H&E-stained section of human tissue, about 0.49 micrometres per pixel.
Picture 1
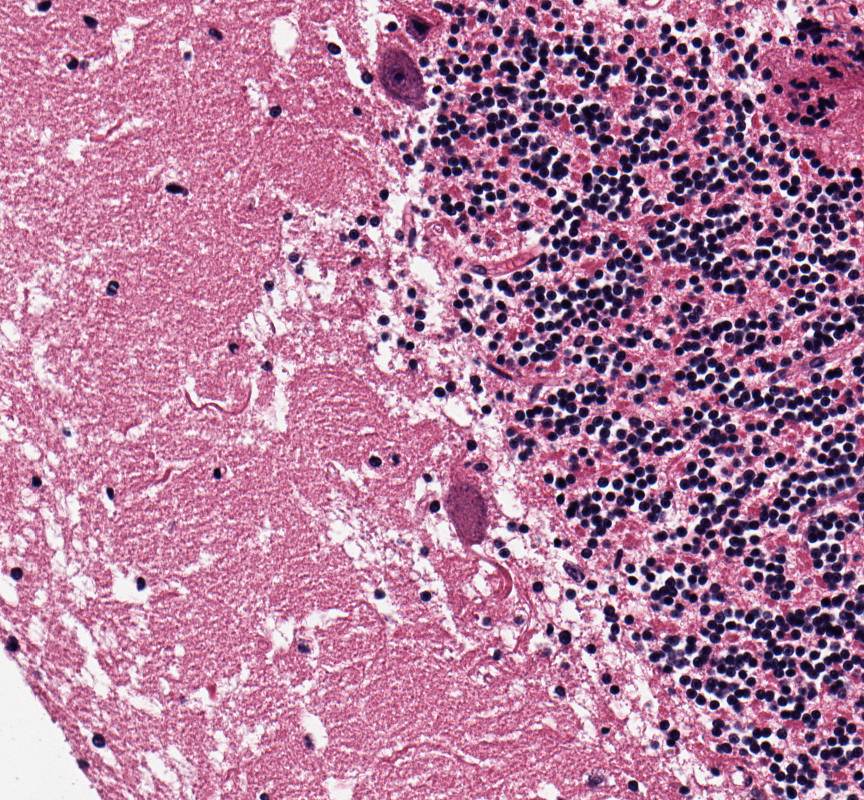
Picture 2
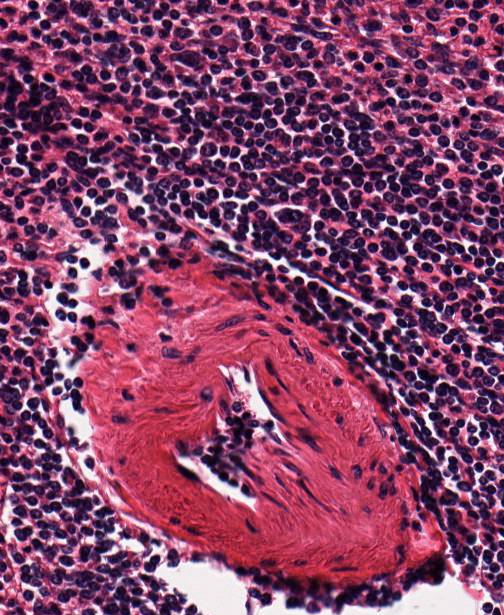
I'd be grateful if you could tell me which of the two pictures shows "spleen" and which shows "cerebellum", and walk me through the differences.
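Picture 1 is cerebellum and picture 2 is spleen. First, layout: in picture 1 a diagonal boundary separates a densely nucleated zone on the right from a pale pink zone with few nuclei on the left, whereas in picture 2 sheets of densely packed small round lymphocytes fill most of the field. Second, small nuclei: both pictures have round, dark-staining nuclei with very little cytoplasm, in the right zone of picture 1 and in the lymphocytes of picture 2. Third, larger cells: in picture 1 the Purkinje cells have abundant purple-staining cytoplasm around their nuclei. Fourth, vessels: picture 2 has one thick-walled, strongly eosinophilic vessel in its lower half, its wall built of smooth muscle cells with elongated, spindle-shaped nuclei.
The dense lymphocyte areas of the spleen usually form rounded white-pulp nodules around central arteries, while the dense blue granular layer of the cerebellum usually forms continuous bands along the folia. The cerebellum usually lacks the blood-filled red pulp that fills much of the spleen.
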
